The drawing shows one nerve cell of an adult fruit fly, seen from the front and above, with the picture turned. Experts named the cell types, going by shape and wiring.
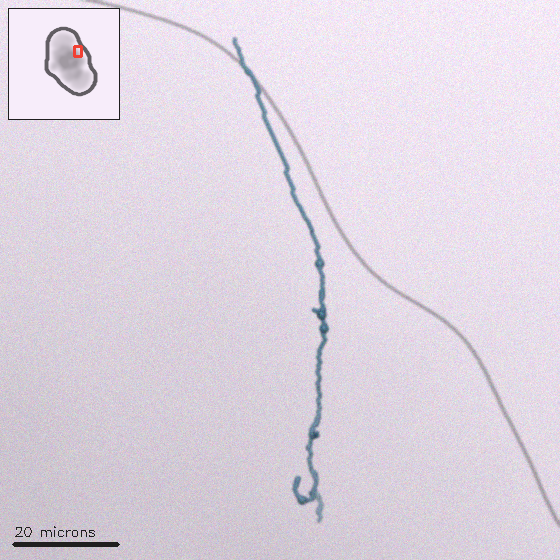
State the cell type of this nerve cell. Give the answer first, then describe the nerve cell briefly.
The cell type is SNch10. This is a sensory neuron entering the nerve cord. No cell body is drawn. By the scale bar it is about 95 microns tall in this view. There are a dozen or fewer branch ends.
